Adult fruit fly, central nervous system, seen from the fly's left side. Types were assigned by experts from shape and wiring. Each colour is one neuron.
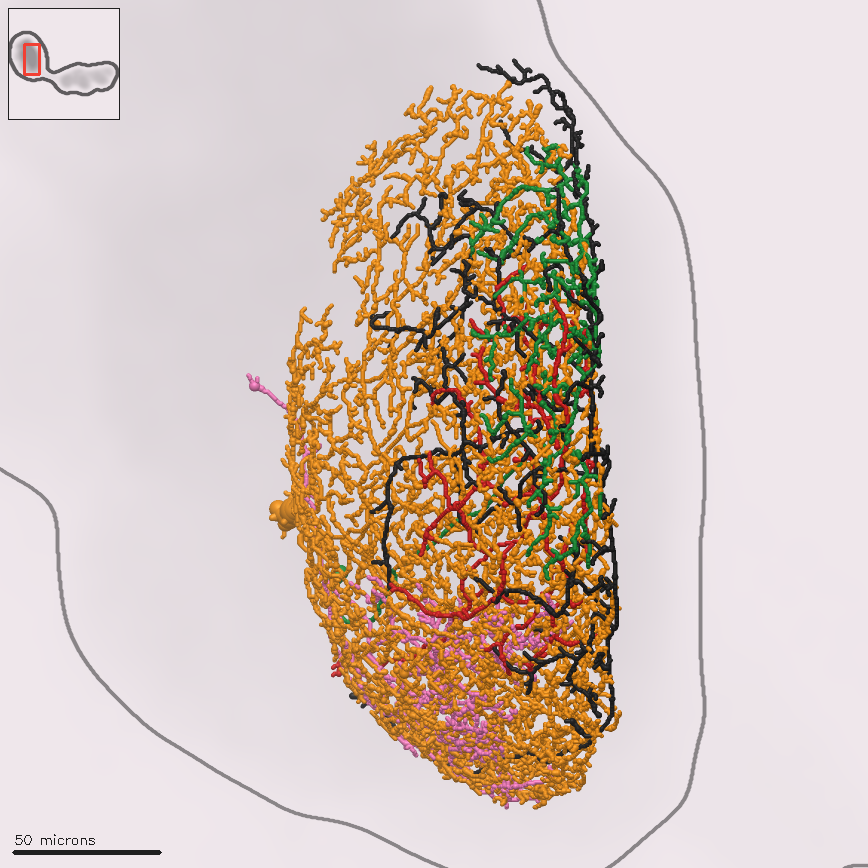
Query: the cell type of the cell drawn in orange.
Cm31a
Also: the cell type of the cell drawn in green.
Cm11b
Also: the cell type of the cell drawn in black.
Cm11d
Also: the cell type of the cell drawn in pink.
Cm17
